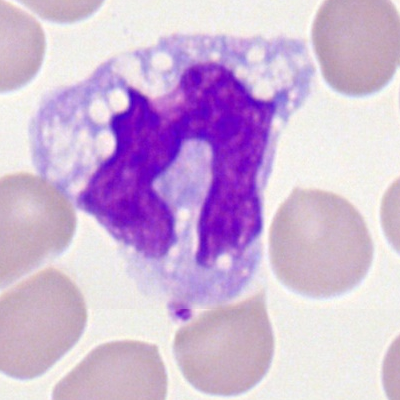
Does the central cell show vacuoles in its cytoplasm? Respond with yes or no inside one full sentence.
Yes, one or more clear vacuoles are found in the cytoplasm of the cell.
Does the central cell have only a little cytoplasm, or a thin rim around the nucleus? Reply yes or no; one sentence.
No, the cell has plenty of cytoplasm around its nucleus.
